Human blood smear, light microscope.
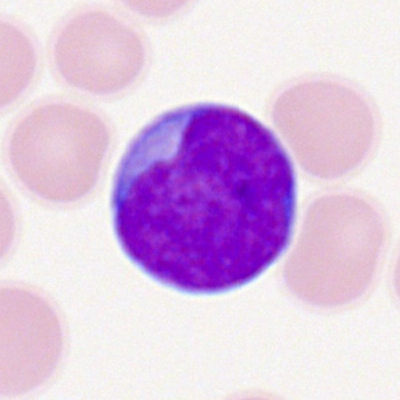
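Myeloblast in the middle, with a round, smooth outline. Its cytoplasm forms a thin crescent, seen mainly at the upper left. That cytoplasm is pale blue and shows no visible granules.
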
